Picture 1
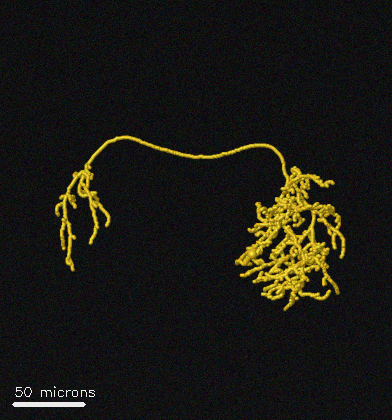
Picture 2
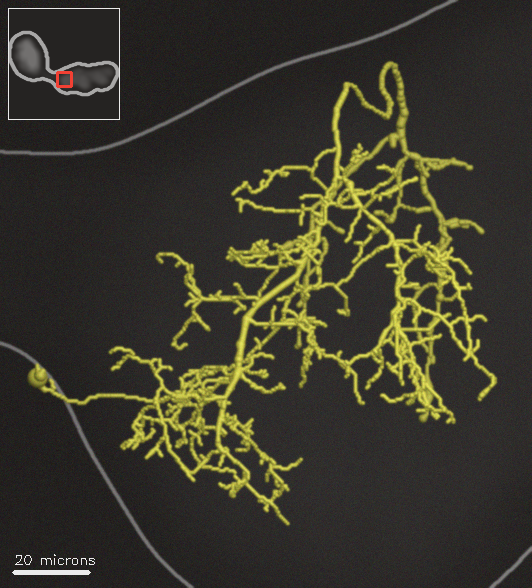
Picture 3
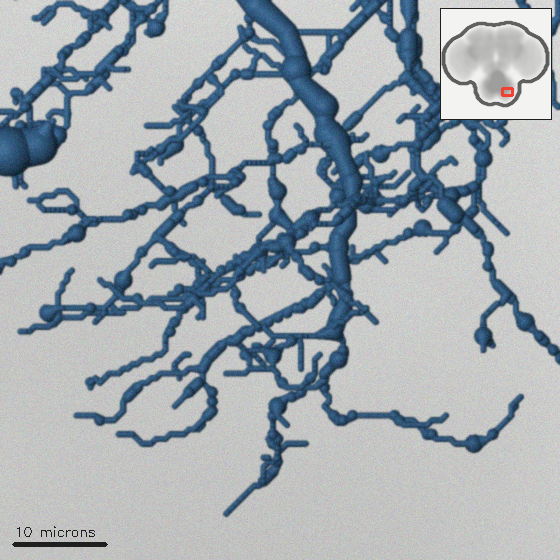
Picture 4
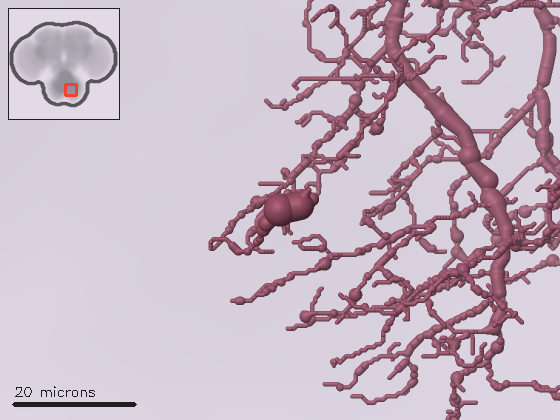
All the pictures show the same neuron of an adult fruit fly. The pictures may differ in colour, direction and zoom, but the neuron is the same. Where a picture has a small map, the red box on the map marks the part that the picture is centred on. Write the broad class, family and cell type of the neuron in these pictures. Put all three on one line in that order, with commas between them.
nerve-cord intrinsic neuron, hemilineage 14B, IN14B005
